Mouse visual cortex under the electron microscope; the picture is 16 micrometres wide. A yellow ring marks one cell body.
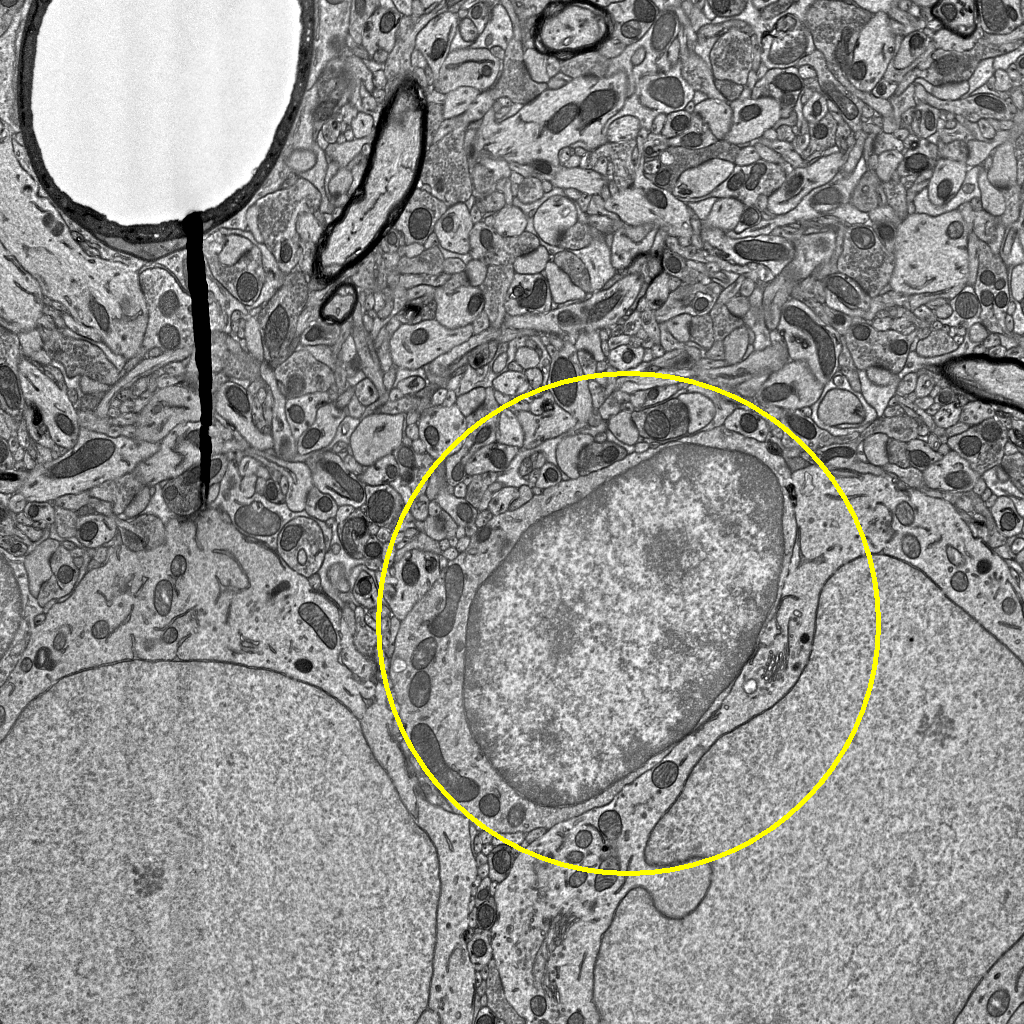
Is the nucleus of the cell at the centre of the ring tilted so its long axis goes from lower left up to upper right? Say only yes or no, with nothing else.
Yes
